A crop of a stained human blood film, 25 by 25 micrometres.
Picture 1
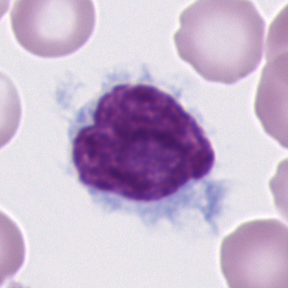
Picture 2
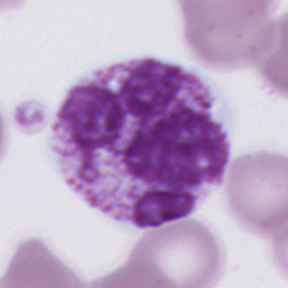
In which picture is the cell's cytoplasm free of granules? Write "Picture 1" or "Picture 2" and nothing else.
Picture 1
